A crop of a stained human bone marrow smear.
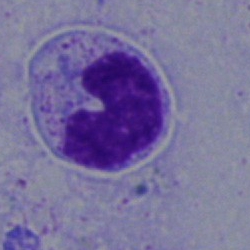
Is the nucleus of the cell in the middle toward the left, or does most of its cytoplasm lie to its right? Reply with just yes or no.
No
